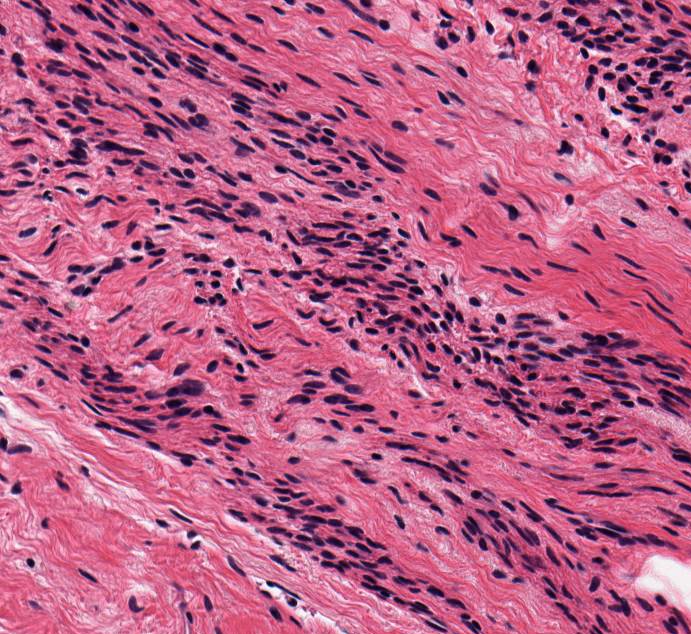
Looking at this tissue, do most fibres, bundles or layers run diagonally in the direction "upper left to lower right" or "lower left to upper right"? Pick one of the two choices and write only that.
Upper left to lower right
